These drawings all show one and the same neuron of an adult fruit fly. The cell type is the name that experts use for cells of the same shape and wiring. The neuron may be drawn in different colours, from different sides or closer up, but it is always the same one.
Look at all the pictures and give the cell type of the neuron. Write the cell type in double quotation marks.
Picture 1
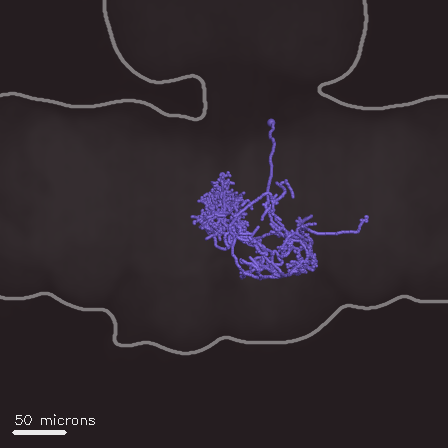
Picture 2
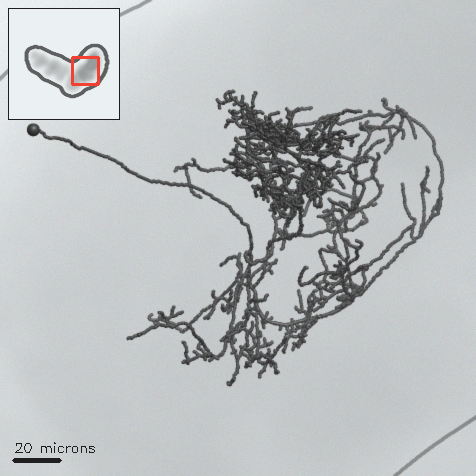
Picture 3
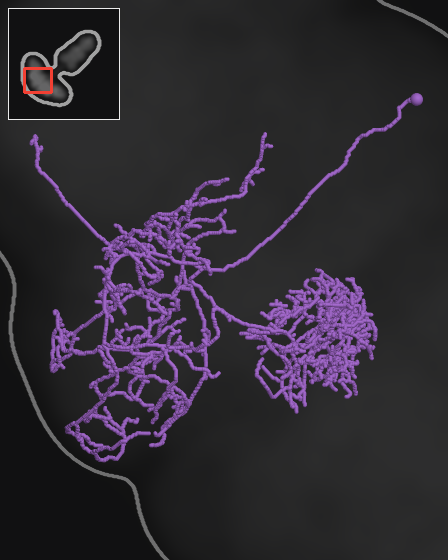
"FB1C"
